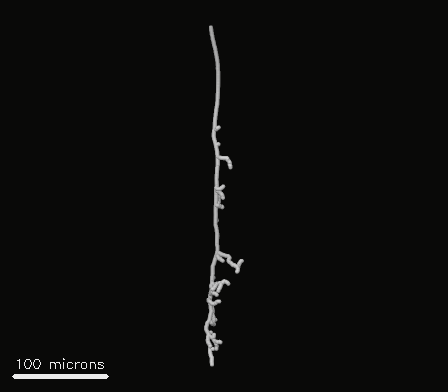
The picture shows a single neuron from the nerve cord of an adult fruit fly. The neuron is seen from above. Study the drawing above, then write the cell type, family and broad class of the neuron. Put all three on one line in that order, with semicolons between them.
DNp22; DNp; descending neuron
